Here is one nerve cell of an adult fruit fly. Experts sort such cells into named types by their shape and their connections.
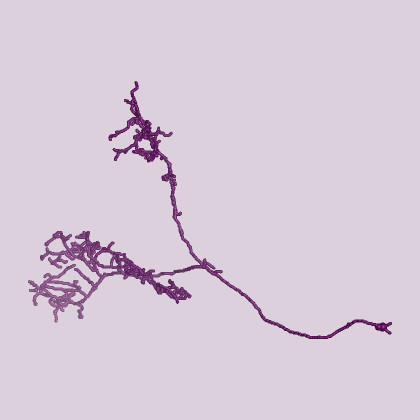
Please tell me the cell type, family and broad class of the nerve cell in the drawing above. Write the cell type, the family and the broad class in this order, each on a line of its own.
FB6U
hemilineage AOTUv4_ventral
central-brain intrinsic neuron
